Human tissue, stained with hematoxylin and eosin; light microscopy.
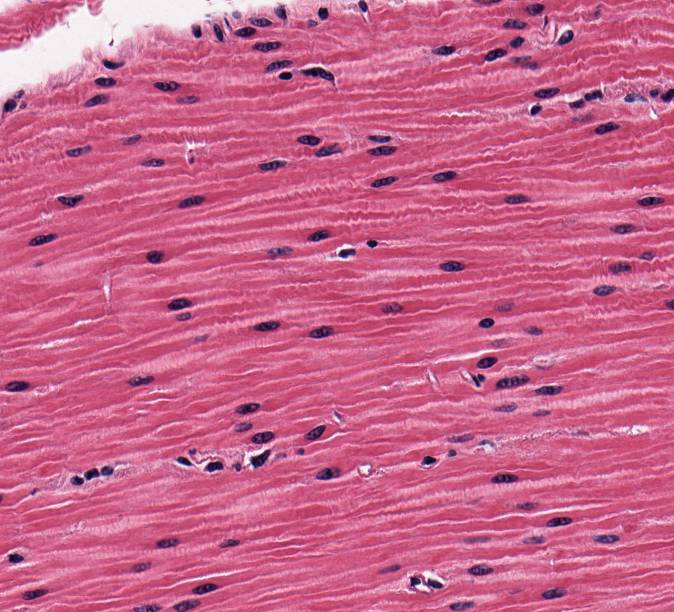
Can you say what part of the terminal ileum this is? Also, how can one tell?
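Here we have smooth muscle. Look how the long fibres lie closely packed and parallel across the field, slanting gently upward to the right, their cytoplasm an even bright pink. Their nuclei are dark purple, oval to elongated, lying along the fibres and scattered singly and fairly evenly.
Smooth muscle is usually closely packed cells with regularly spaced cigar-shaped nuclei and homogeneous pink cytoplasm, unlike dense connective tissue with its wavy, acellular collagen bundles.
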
